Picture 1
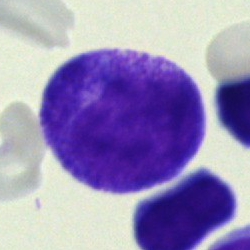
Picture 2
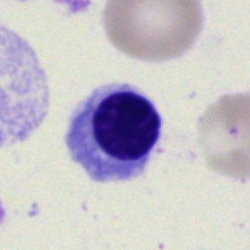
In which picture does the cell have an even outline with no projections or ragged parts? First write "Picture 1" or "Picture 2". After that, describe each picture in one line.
Picture 1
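What picture 1 shows: The cell has a roughly round, smooth outline.
What picture 2 shows: The cell outline is irregular, with small bulges.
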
